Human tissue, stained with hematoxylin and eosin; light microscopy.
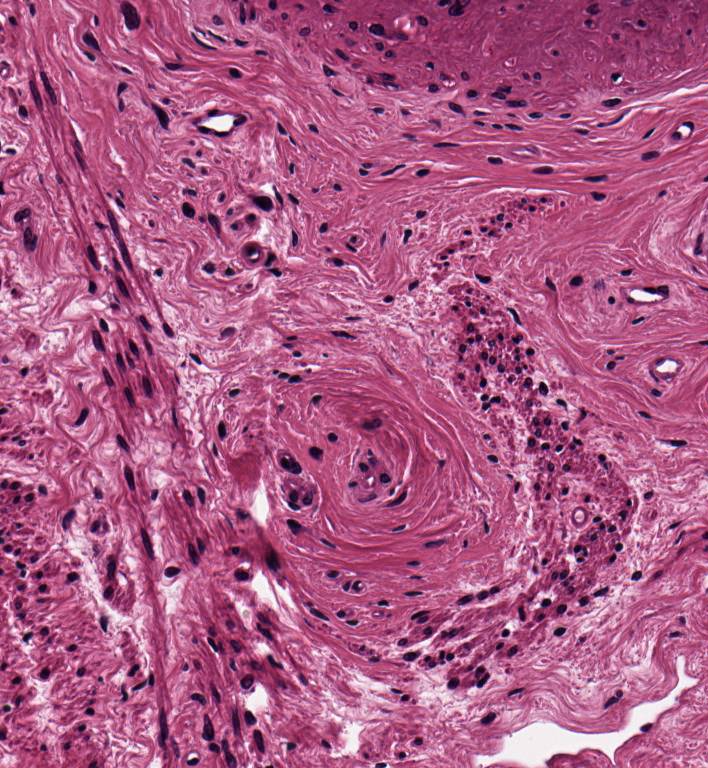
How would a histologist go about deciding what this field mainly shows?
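Item one: dense connective tissue. Item two: dense, deeply pink, wavy collagen stroma, scattered spindle nuclei.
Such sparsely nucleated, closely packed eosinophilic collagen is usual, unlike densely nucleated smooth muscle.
Item three: central spindle cells and fibres whorl round a small nuclear cluster, a curved band of crowded small dark rounded nuclei along its right and lower side. Item four: no epithelium.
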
